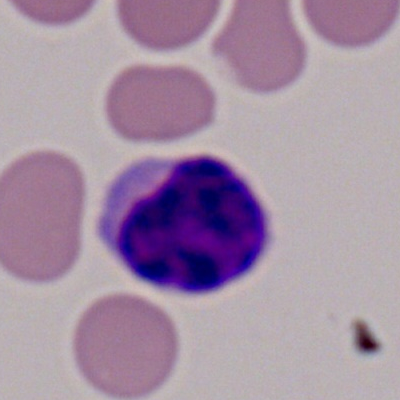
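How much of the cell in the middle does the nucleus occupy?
Most of it.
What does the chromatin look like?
Dark and coarsely clumped.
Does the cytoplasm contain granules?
No, it shows none.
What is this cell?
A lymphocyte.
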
